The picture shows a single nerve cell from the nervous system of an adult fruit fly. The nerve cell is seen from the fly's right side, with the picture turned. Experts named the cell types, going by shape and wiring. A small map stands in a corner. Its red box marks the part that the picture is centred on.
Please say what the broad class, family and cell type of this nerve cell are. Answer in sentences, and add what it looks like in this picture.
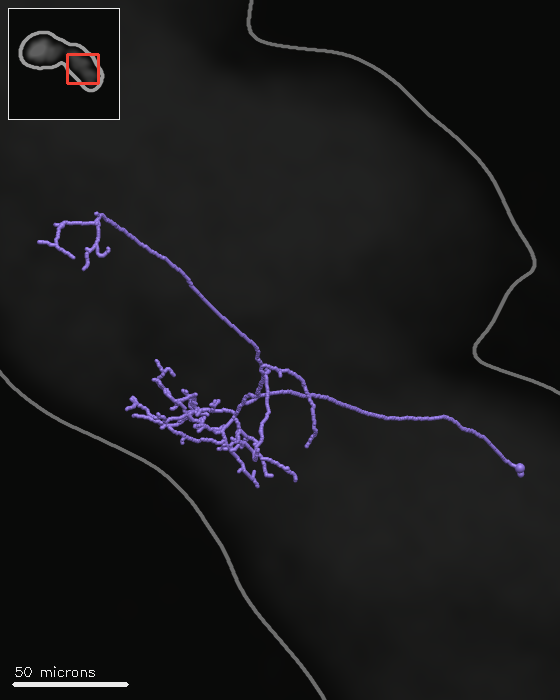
It is a nerve-cord intrinsic neuron. The family is hemilineage 07B. The cell type is IN07B079. From left to right in the picture it spans about 200 microns. As drawn here it is wider than it is tall.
